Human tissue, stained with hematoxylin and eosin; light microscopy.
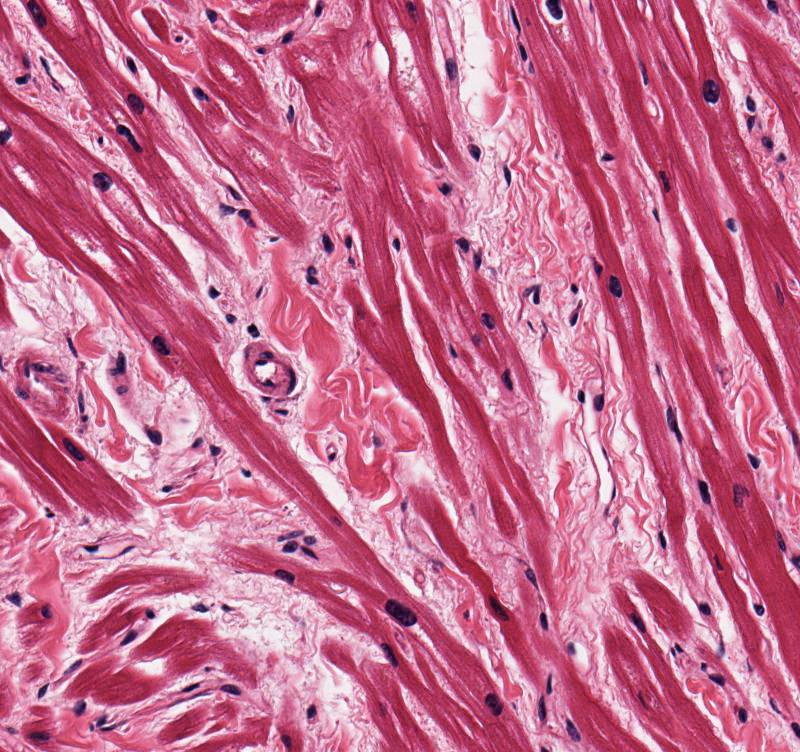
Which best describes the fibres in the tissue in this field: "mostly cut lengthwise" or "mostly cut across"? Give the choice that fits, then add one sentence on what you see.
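Mostly cut lengthwise. Long deep-red muscle fibres run in parallel bundles diagonally from the upper left toward the lower right of the field.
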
